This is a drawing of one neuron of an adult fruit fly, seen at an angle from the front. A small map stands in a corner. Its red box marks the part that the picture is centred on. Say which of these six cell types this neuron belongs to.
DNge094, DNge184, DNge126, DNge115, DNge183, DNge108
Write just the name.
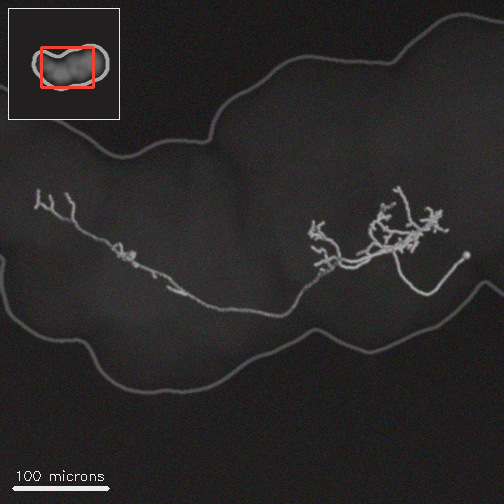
DNge183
